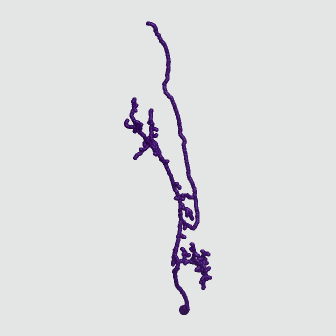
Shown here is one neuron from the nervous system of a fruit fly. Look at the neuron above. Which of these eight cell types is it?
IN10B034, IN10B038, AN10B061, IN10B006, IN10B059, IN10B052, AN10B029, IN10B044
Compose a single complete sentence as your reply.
By its cell type, the neuron is IN10B052.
